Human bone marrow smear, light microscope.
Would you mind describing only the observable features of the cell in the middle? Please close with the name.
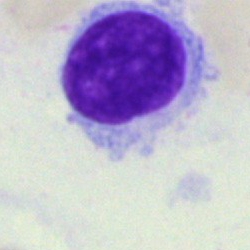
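Looking first at the edge, I find the widest fringe of fine cytoplasmic projections lying below the nucleus. Going round, the rim of cytoplasm is thinnest at the upper left of the nucleus. That cytoplasm is pale greyish-blue, while the chromatin is dark purple and dense, with some mottled paler patches. This is a hairy cell.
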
